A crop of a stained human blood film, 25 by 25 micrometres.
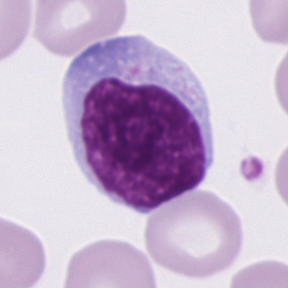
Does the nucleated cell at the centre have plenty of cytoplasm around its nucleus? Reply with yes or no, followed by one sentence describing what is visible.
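Yes. A wide rim of pale blue-grey cytoplasm lies mostly above the nucleus.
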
